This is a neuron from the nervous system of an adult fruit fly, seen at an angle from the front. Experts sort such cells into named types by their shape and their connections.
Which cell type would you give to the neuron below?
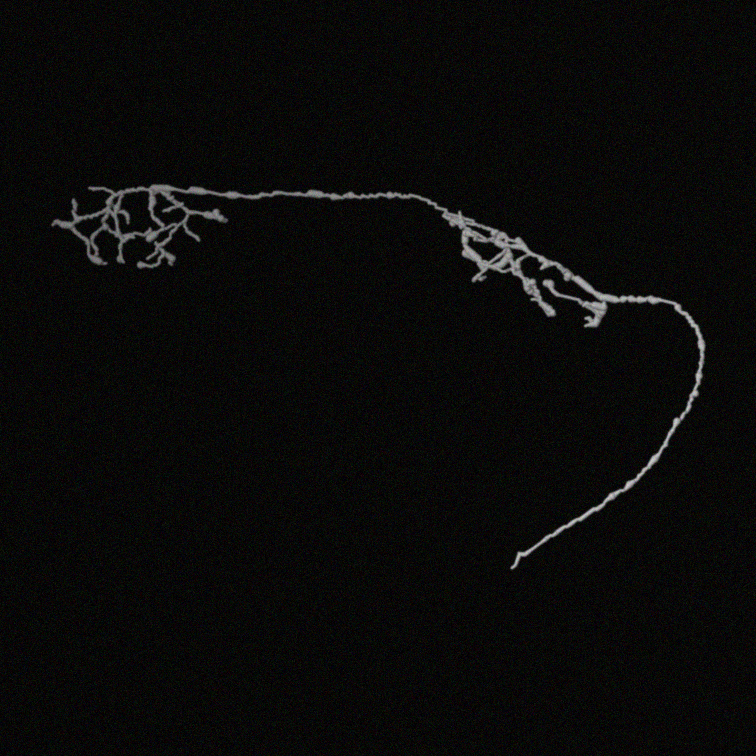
ORN_DP1m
